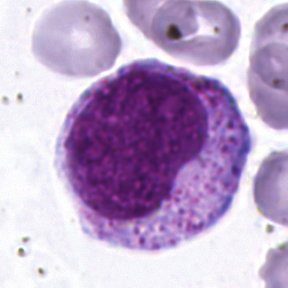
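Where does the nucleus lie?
Off-centre, pushed toward the upper left of the cell.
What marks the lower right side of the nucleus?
A shallow indentation.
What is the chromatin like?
Finely granular, without large dense clumps.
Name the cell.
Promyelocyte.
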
